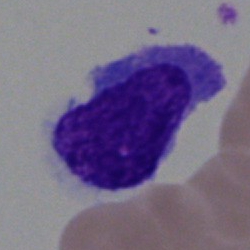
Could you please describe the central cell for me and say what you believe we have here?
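First, the outline: irregular, with a ragged, frayed edge to the cytoplasm. Second, placement: most of the cytoplasm lies to the upper right of the nucleus. Third, chromatin: deep purple and densely stained throughout the nucleus. Fourth, cytoplasm colour: blue. The cell is a blast.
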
